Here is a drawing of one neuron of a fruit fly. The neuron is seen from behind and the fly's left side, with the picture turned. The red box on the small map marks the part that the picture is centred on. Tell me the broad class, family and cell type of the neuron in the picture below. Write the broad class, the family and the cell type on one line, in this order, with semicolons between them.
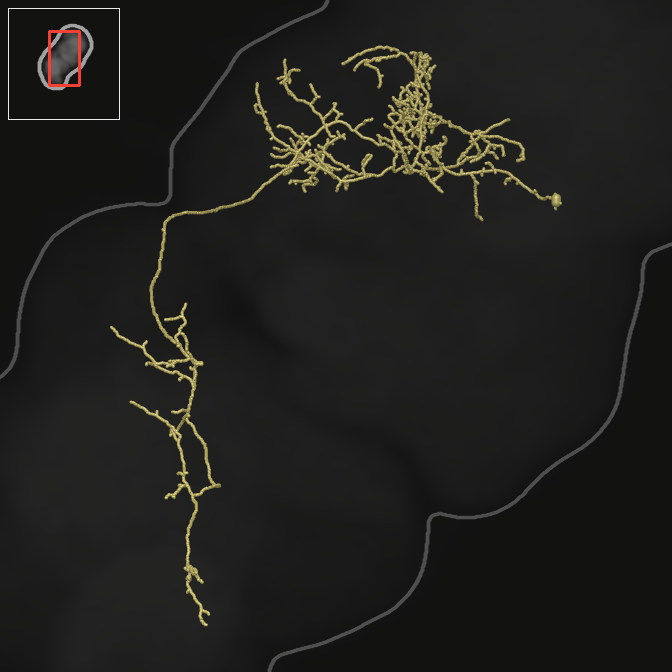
descending neuron; DNpe; DNpe003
